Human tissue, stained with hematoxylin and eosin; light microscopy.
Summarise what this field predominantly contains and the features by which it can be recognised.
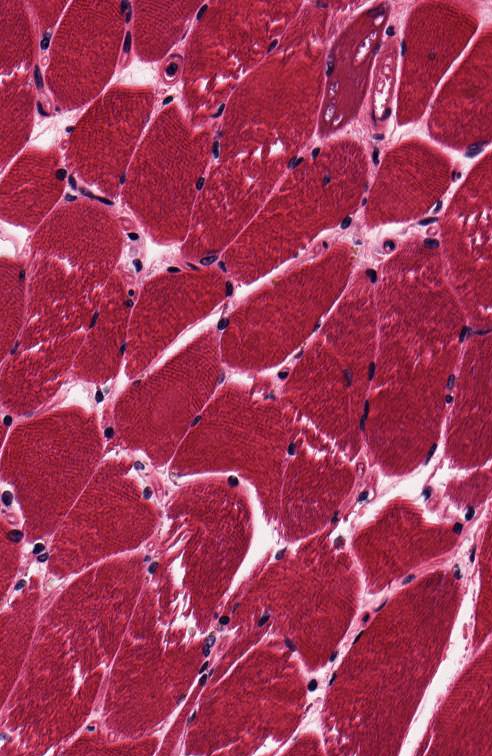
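I'd call this skeletal muscle, mainly because the dark, flattened nuclei sit at the fibre edges, just under the surface.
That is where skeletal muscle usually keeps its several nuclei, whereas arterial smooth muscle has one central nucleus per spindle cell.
The cytoplasm stains a deep, even red, and only thin strands of pale pink connective tissue part the fibres.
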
